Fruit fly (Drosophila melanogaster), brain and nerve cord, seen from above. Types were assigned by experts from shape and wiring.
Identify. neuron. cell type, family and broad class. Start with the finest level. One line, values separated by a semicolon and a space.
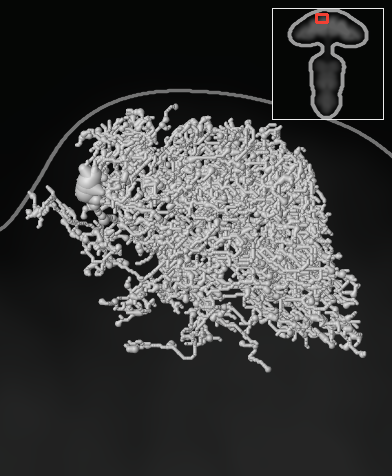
lLN2T_c; hemilineage ALl1_dorsal; central-brain intrinsic neuron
